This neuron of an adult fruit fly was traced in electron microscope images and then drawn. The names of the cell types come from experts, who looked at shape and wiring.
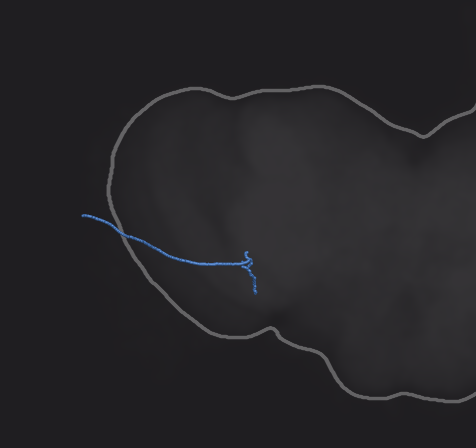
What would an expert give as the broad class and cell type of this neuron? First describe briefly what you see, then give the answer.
No cell body is drawn. As drawn here it is wider than it is tall. It is a photoreceptor or other optic-lobe sensory neuron. It is of cell type HBeyelet.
